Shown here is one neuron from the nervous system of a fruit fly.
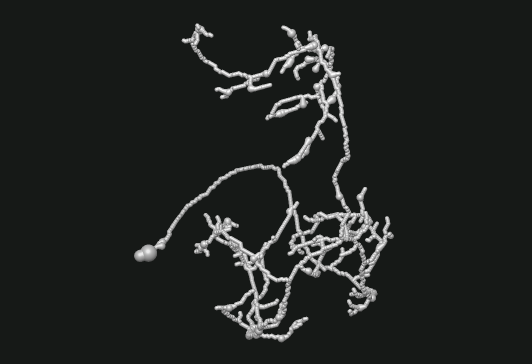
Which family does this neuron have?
hemilineage LHa3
